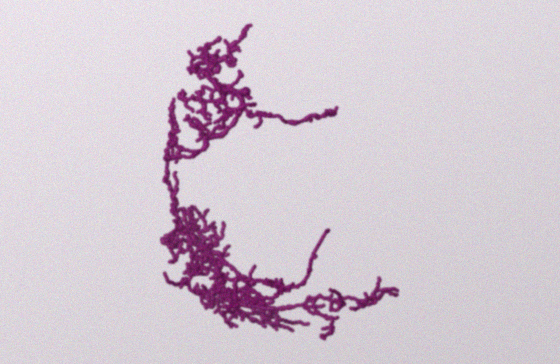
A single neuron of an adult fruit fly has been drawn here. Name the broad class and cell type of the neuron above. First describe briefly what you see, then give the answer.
The picture shows dozens of branch ends. In this view it is taller than it is wide. It is a central-brain intrinsic neuron. Its cell type is GNG306.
